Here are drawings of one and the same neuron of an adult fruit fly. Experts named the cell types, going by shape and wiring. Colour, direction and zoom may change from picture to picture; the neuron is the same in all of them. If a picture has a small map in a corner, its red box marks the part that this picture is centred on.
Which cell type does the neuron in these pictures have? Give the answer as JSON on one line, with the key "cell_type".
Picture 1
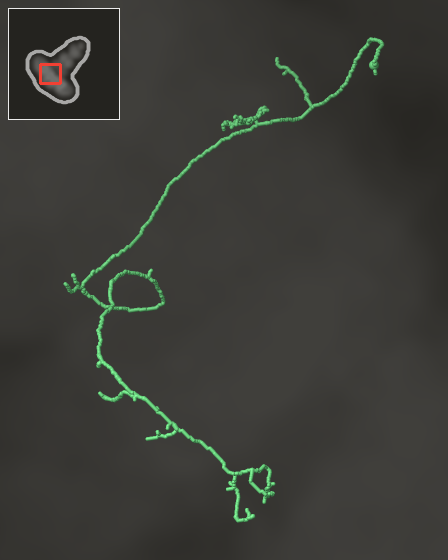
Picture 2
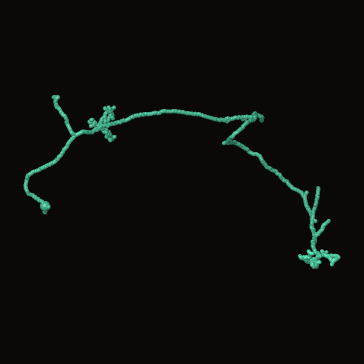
{"cell_type": "KCg-d"}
